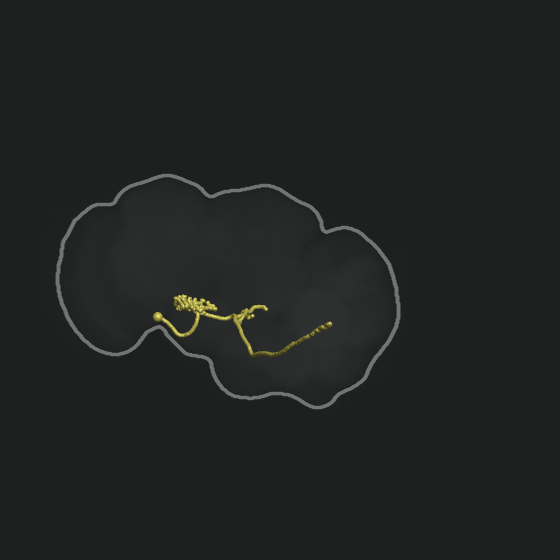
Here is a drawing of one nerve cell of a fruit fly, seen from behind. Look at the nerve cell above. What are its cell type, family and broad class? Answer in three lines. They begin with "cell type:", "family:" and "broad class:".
cell type: DNg07
family: hemilineage LB7
broad class: descending neuron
